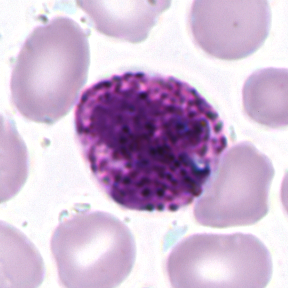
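Basophil, the central cell of a stained peripheral blood smear. First, the nucleus appears as a dense deep purple mass filling much of the upper and central part of the cell. Second, granules lie over it, hiding much of its outline. Third, where the cytoplasm shows between granules, it is pale pinkish-lilac. Last, no clear vacuoles are seen.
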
